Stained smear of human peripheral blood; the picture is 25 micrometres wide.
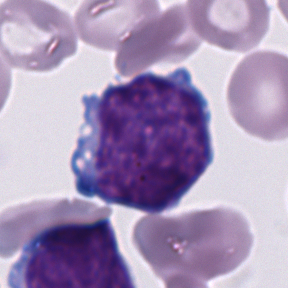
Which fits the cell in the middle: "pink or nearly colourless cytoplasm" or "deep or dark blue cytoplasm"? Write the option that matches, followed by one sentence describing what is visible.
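Deep or dark blue cytoplasm. The cytoplasm is deep blue.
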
